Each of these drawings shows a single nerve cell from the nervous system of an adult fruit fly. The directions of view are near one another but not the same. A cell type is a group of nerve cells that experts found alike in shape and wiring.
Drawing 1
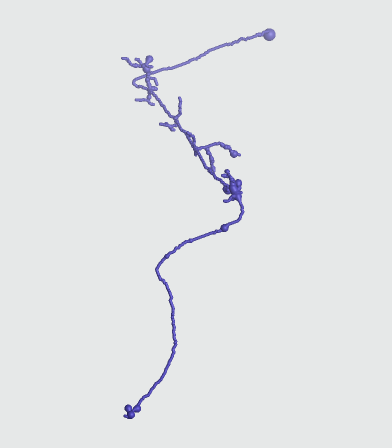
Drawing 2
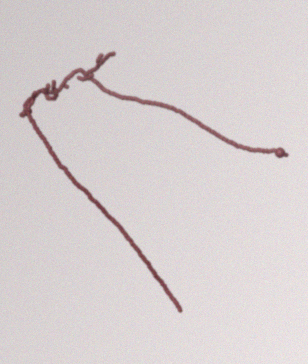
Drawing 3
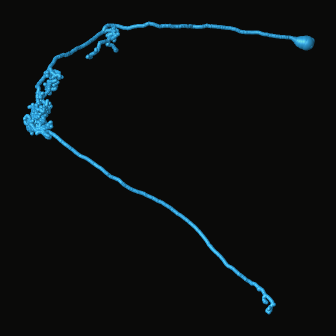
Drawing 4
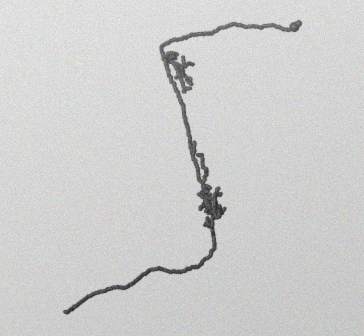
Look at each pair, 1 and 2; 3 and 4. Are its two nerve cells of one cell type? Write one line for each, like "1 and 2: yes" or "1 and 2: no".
1 and 2: yes
3 and 4: yes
